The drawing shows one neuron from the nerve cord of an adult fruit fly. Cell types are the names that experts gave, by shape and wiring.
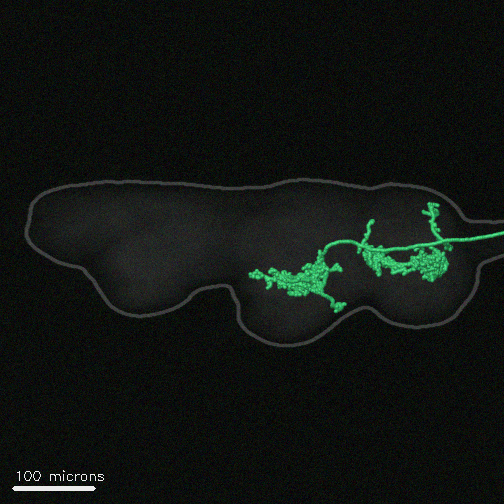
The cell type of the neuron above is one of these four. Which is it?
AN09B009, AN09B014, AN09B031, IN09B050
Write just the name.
AN09B014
